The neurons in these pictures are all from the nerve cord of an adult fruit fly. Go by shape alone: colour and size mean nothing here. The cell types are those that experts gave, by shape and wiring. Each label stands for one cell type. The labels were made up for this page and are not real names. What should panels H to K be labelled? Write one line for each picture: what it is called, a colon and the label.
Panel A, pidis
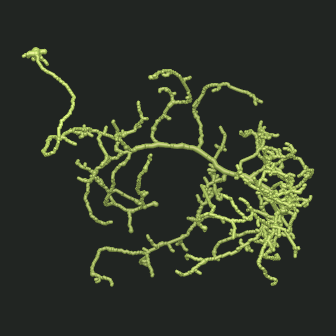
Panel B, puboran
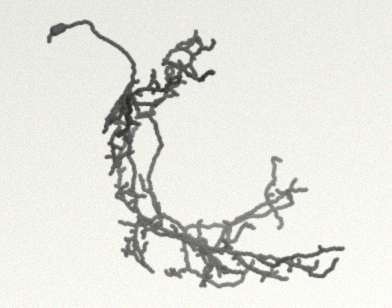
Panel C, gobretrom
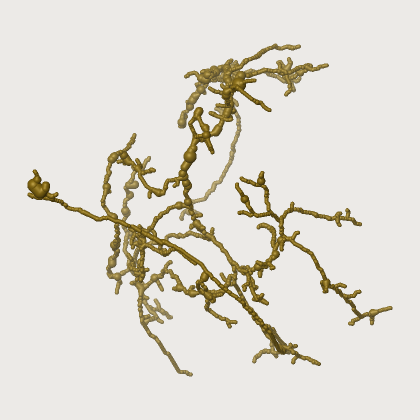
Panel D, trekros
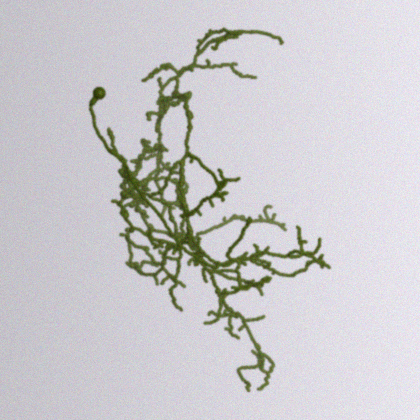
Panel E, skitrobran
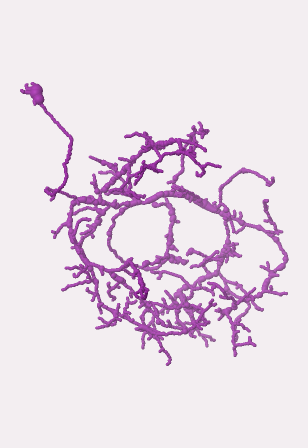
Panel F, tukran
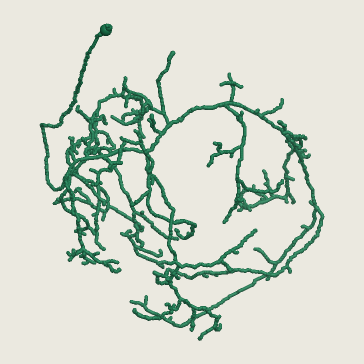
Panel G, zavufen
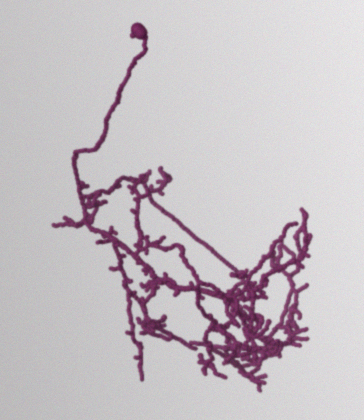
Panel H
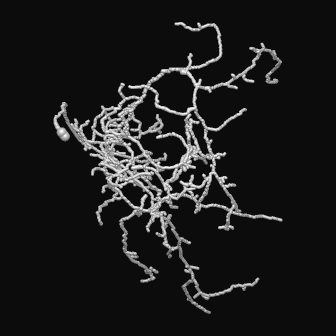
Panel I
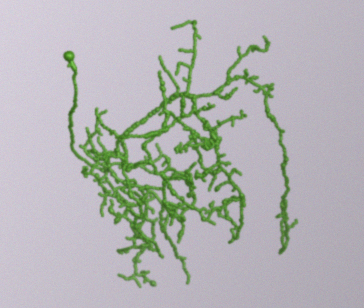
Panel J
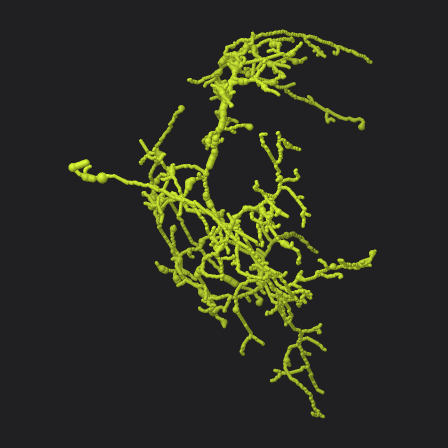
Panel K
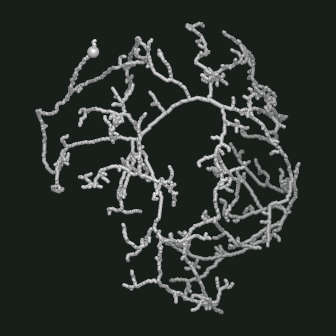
H: trekros
I: trekros
J: gobretrom
K: tukran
